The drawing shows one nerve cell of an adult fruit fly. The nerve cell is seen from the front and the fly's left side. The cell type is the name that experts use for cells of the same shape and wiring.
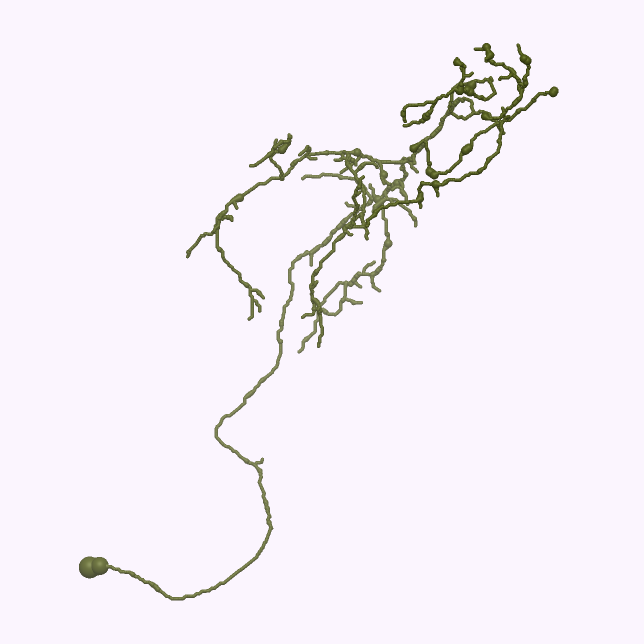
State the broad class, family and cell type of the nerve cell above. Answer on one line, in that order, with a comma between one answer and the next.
central-brain intrinsic neuron, hemilineage SLPpl3, CB2292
